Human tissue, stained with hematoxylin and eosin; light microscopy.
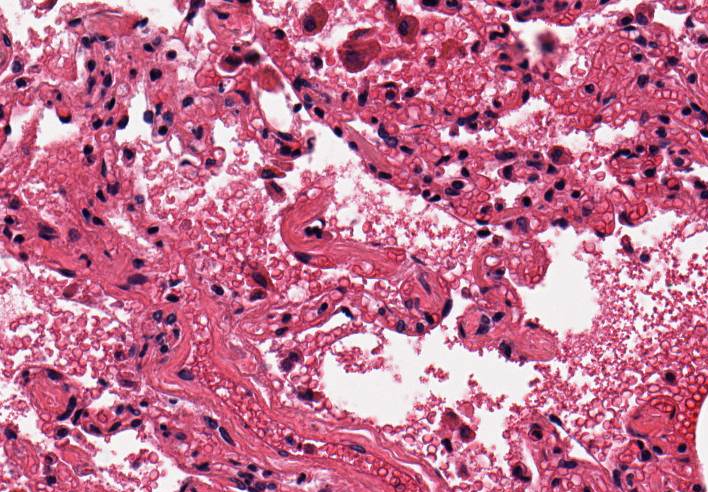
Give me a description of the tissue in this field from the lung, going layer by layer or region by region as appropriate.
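A network of thin, branching pink tissue strands, separated by spaces, makes up the field. Clear white spaces containing few cells lie in the centre-right and lower-middle parts. Within the strands, nuclei are dark purple and mostly oval to elongated. Fat cells are not present.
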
